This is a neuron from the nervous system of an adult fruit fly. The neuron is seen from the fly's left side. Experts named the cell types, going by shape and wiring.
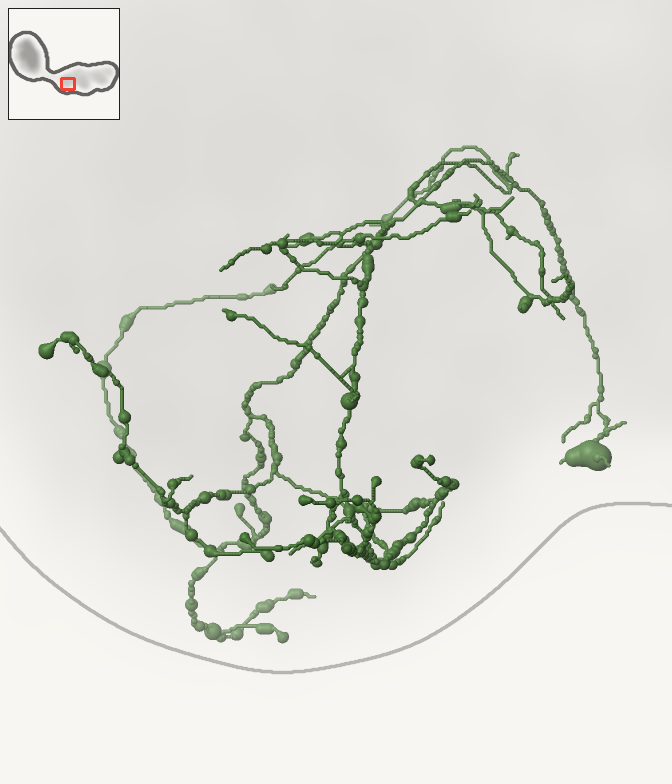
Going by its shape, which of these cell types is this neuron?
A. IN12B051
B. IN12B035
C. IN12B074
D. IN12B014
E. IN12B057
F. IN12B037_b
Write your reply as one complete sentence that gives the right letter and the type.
What the neuron is, by cell type, is IN12B035, option B.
